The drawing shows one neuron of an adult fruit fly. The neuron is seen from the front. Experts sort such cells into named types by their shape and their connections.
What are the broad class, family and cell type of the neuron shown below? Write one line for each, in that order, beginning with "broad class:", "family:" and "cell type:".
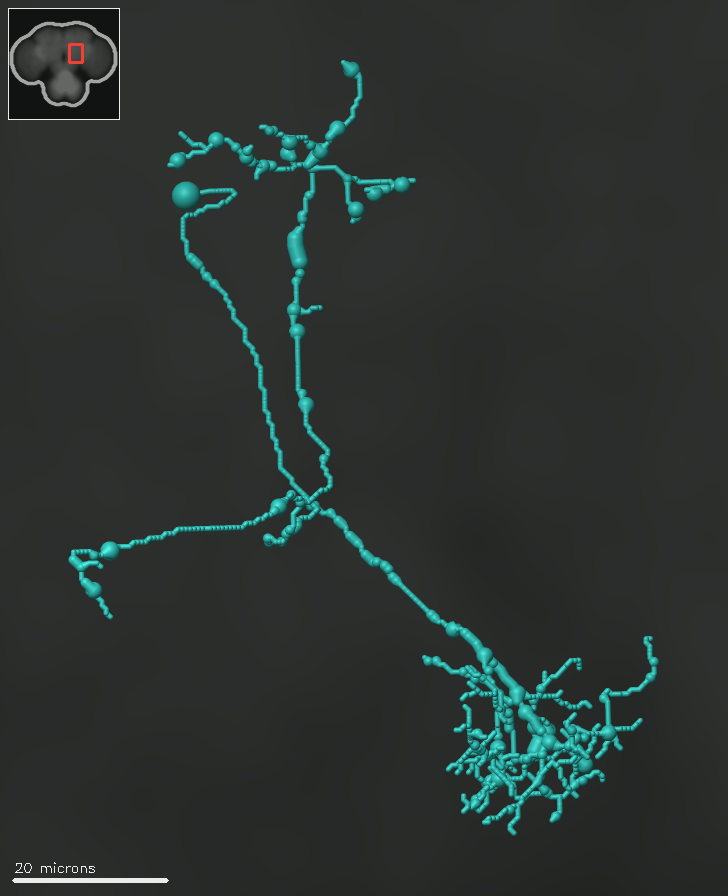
broad class: central-brain intrinsic neuron
family: hemilineage DM5_ventral
cell type: WED163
